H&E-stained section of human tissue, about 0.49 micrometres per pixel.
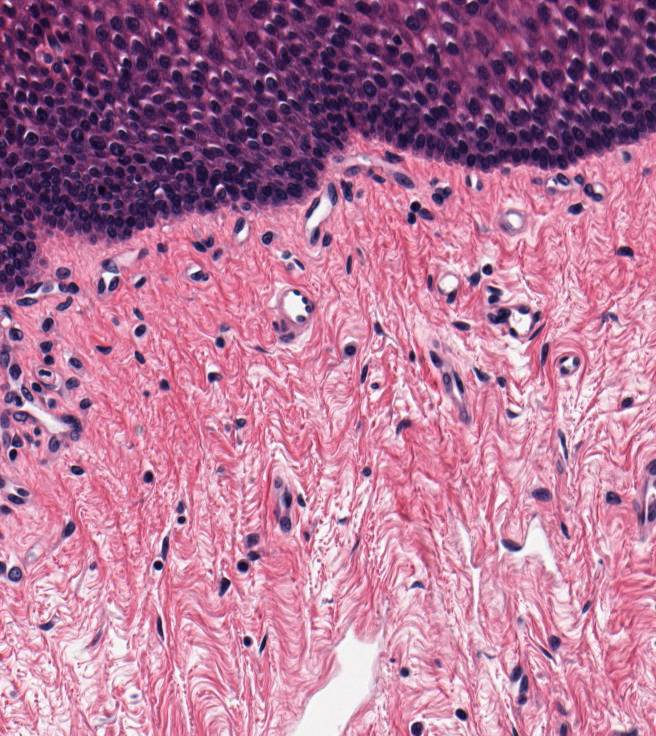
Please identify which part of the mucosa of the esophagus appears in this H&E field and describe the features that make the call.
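This is loose connective tissue: the pink fibrous stroma in the lower two-thirds, beneath a dark purple epithelial layer. Sparse spindle-shaped nuclei lie scattered between its wavy collagen fibres, which run mostly vertically, perpendicular to the epithelial border.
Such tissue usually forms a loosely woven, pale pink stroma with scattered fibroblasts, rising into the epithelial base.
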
